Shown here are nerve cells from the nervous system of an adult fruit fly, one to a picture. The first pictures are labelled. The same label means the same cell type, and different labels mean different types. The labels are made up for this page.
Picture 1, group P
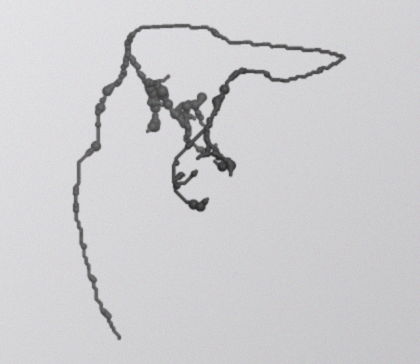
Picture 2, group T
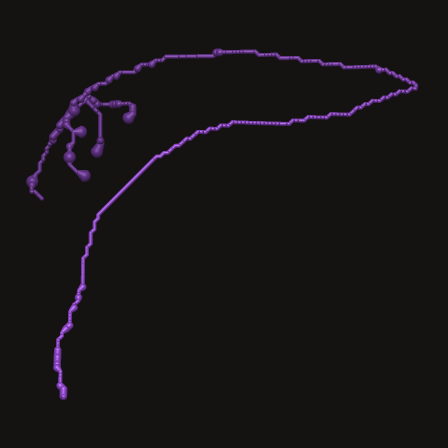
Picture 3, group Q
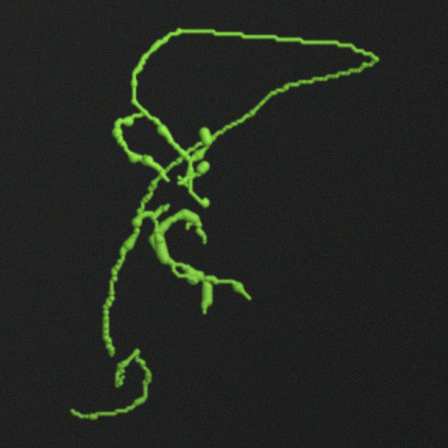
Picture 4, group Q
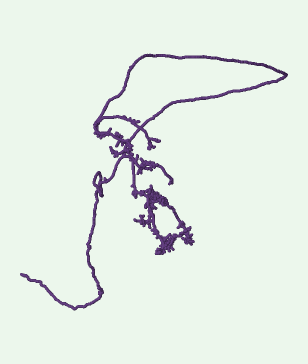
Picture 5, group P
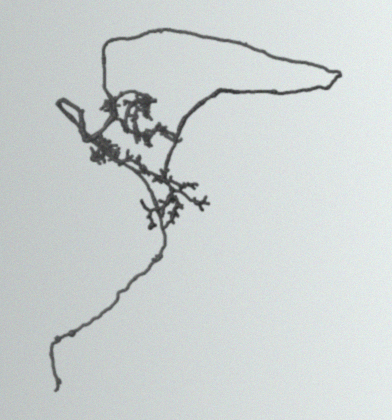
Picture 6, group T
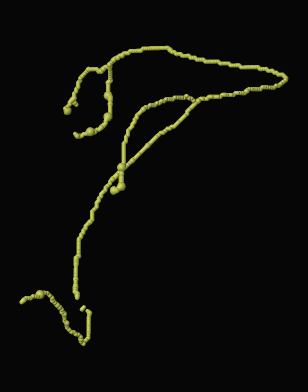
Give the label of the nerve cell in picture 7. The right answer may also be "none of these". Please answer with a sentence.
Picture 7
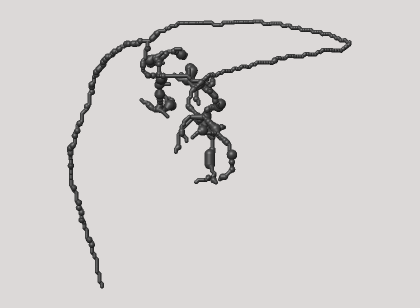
It belongs to group P.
